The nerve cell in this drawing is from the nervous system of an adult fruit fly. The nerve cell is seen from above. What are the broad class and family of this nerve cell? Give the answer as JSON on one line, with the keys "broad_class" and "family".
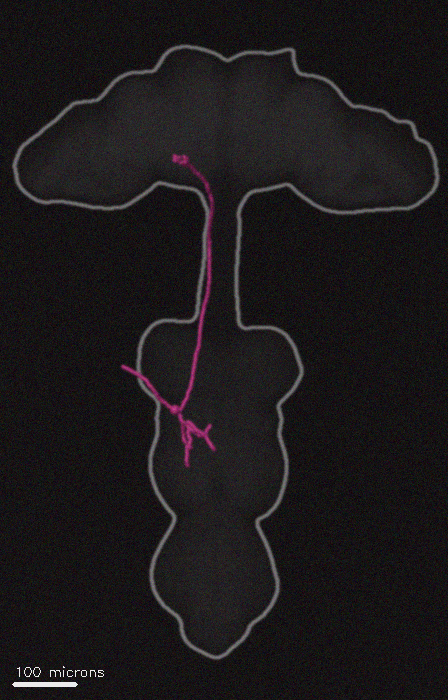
{"broad_class": "sensory neuron ascending to the brain", "family": "class mechanosensory proprioceptive"}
